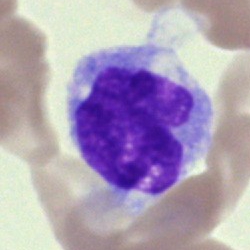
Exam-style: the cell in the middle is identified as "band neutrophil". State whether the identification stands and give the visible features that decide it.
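Outline irregular, not smoothly round; a pale cytoplasmic extension projects from the top toward the upper right. Chromatin dark purple and clumped, with paler patches between the clumps. Moderate rim of pale blue cytoplasm, broader right of the nucleus than left, without distinct granules.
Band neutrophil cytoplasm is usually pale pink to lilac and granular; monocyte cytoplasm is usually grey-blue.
Blue cytoplasm without distinct granules therefore counts against band neutrophil and sits nearer monocyte.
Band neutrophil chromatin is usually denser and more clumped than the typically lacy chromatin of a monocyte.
The clumped chromatin here leans the other way, toward band neutrophil. On the cytoplasm, band neutrophil does not fit: the cell is a monocyte.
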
